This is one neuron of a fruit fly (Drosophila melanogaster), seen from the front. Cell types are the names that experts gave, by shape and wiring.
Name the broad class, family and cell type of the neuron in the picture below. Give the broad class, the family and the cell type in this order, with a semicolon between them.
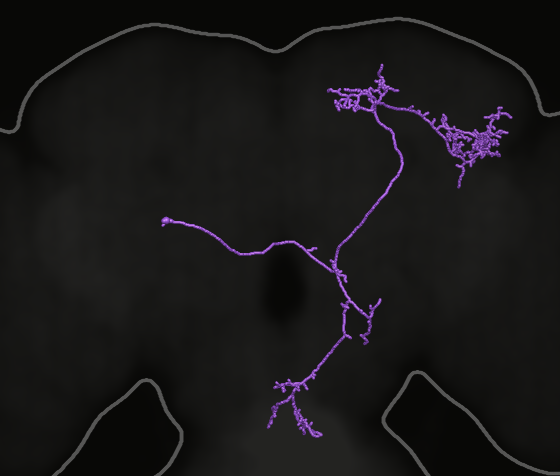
central-brain intrinsic neuron; hemilineage CREa1_ventral; mALB3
